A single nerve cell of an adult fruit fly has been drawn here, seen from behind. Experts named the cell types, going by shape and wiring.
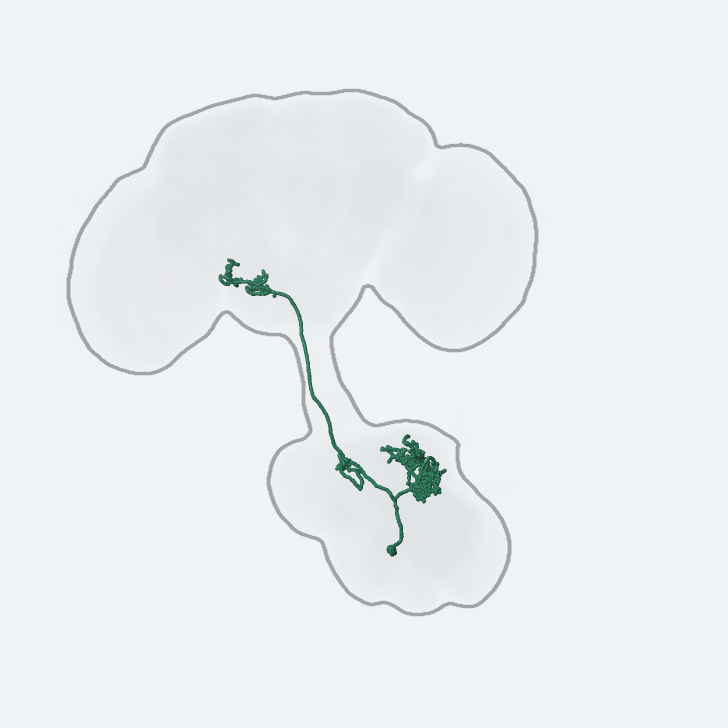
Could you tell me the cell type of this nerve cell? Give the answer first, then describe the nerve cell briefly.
The cell type is AN06B090. This is an ascending neuron. As drawn here it is taller than it is wide.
